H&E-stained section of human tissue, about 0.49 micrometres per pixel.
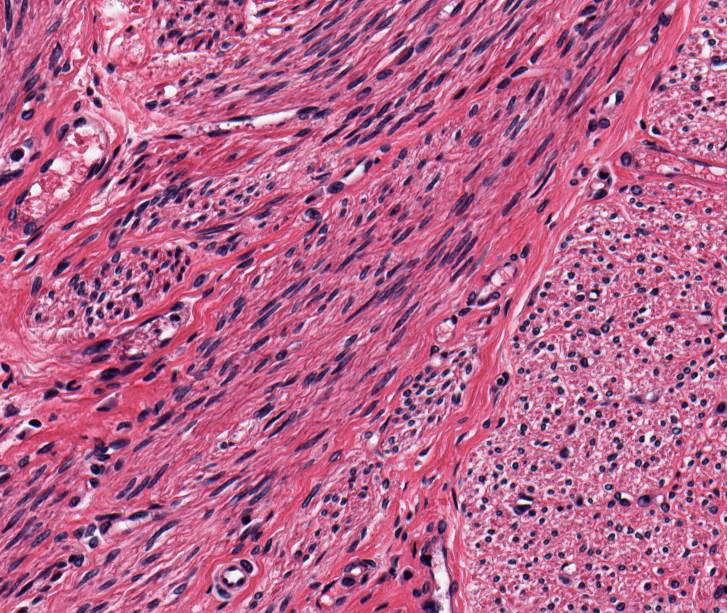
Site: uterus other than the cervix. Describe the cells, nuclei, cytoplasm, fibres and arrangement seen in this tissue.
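Spindle cells run in bundles diagonally, lower left to upper right, across the left and central field. Their nuclei are slender, elongated and dark, with tapered ends. Bright pink collagen lies between them, in bands separating the bundles. A dense collagen band, bottom centre to upper right, divides the cross-cut bundle from the spindle cell area.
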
